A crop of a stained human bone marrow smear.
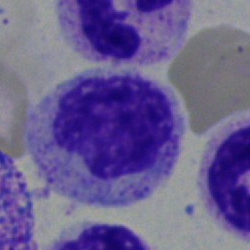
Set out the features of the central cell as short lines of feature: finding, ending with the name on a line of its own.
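Chromatin: dark purple and clumped, with lighter patches in between
Nucleus: fills most of the cell, it seems
Cytoplasm: pale greyish-blue rim, wider below the nucleus than above
Granules: yes, fine purple ones scattered through the cytoplasm
Name: myelocyte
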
